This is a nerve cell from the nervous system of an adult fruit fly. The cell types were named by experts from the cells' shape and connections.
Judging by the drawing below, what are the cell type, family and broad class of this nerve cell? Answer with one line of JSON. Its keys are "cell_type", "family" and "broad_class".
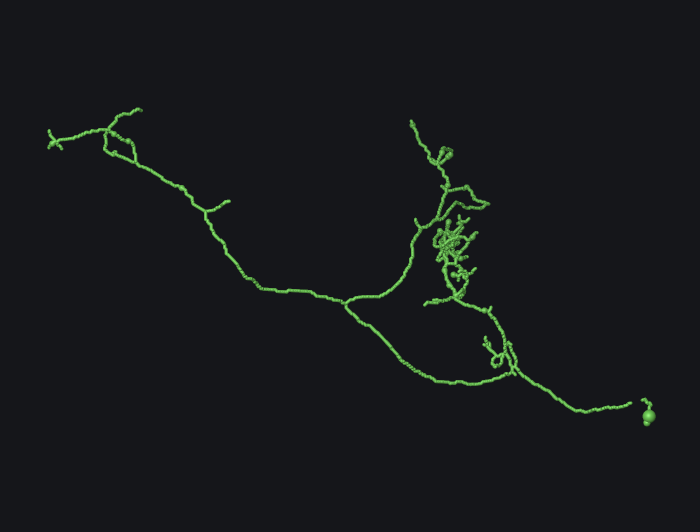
{"cell_type": "SIP028", "family": "hemilineage EBa1", "broad_class": "central-brain intrinsic neuron"}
